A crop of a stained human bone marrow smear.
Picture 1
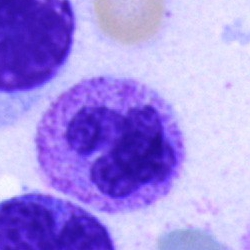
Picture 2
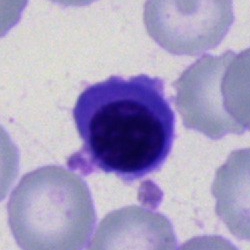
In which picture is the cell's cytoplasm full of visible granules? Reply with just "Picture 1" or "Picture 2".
Picture 1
